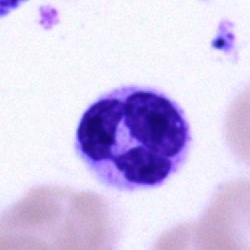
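Segmented neutrophil in a stained human bone marrow smear. Its round, smooth outline encloses a nucleus split into three lobes. Between the lobes, at the centre of the cell, a small pale patch of cytoplasm shows. No coarse granules are seen in the cytoplasm.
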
